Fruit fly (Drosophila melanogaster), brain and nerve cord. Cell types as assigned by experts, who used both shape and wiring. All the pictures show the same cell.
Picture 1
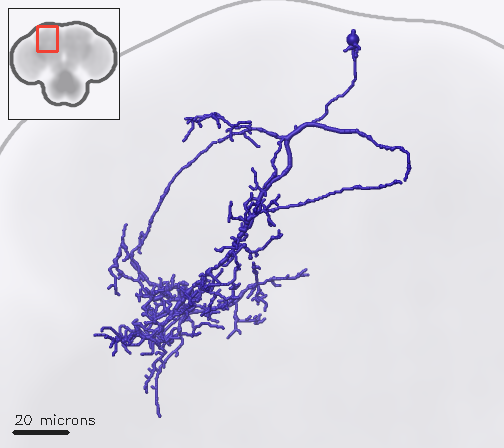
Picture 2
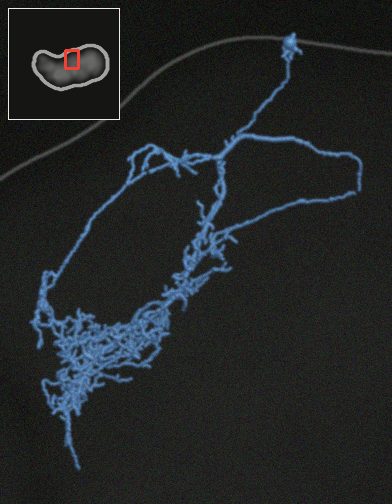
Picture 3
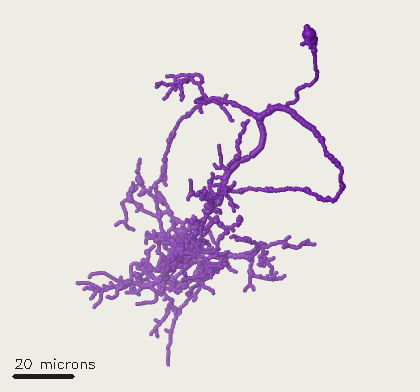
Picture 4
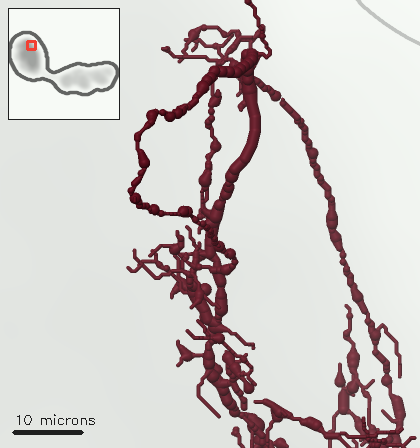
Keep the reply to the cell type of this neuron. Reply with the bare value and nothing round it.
PLP258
